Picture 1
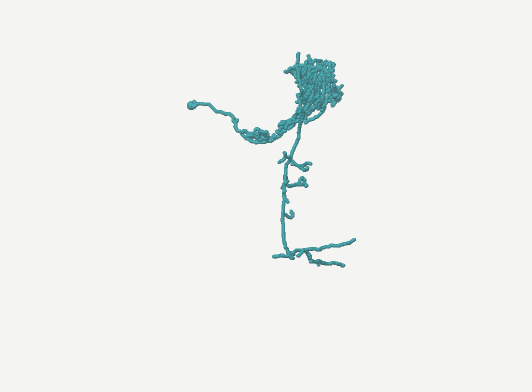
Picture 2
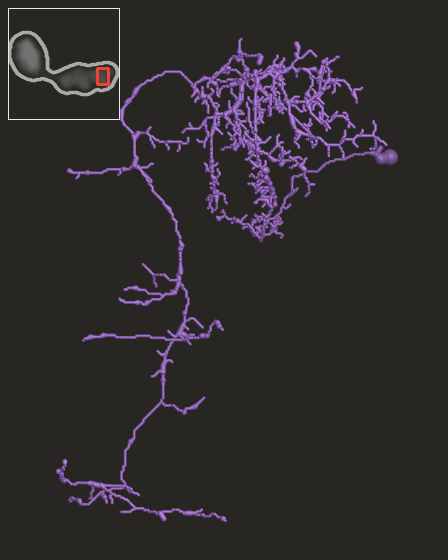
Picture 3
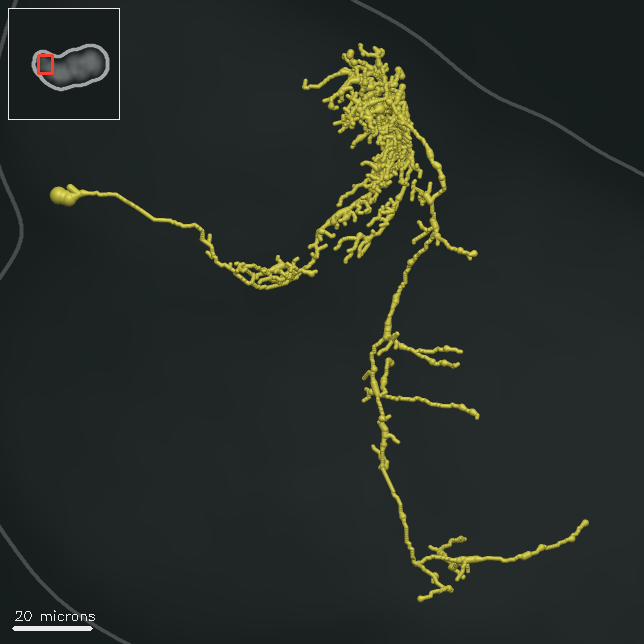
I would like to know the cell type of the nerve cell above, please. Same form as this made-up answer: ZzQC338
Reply: IN01A048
